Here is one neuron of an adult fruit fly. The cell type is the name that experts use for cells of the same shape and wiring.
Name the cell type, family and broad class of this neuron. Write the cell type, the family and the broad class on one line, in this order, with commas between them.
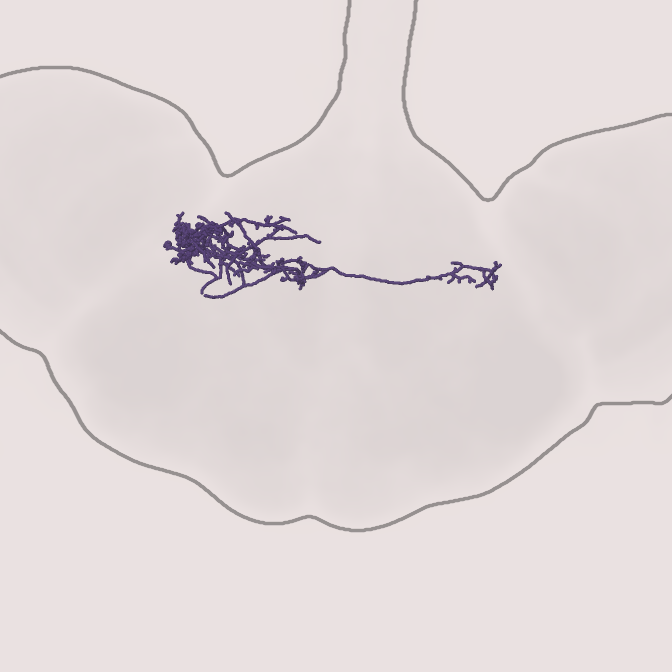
PLP196, hemilineage DL1_ventral, central-brain intrinsic neuron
